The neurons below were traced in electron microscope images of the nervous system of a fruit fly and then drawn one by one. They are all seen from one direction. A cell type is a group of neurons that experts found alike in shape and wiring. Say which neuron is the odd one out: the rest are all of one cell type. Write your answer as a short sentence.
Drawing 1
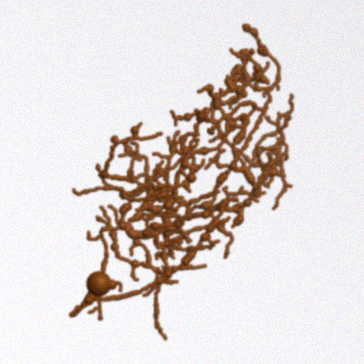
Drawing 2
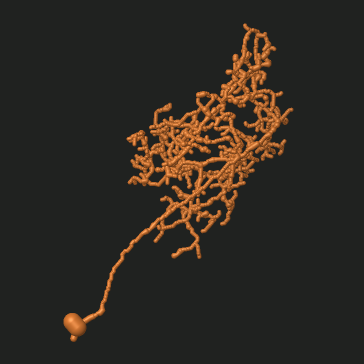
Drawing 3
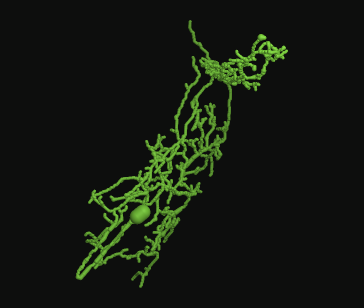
Drawing 3 shows a neuron of another cell type.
